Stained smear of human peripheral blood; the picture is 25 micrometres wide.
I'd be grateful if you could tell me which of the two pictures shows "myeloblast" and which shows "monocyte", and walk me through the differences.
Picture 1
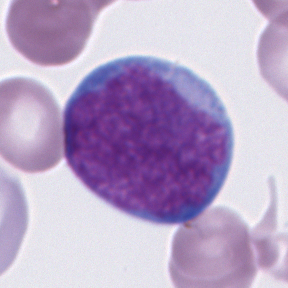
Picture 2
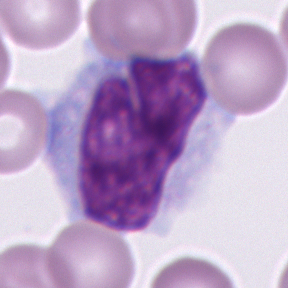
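In the first picture you have the myeloblast, and in the second the monocyte. The myeloblast's nucleus is round to oval and not divided into lobes, filling about 80% of a cell that is about 15 micrometres across.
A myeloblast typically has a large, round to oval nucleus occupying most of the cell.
The monocyte's nucleus, about 16 by 10 micrometres, has a deep narrow cleft running into it from the top edge.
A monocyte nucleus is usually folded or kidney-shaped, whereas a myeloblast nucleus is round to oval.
The cytoplasm is deep blue in the myeloblast, with a paler blue zone at the upper right beside the nucleus, and pale greyish blue in the monocyte.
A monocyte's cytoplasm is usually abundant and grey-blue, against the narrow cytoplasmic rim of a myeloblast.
The outlines part ways as well: round and smooth in the myeloblast, irregular in the monocyte, with ragged, faint pale edges. The myeloblast's cytoplasm shows no granules and no vacuoles, and no distinct vacuoles are seen in the monocyte either. Red cells press against the monocyte at its top and right side.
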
